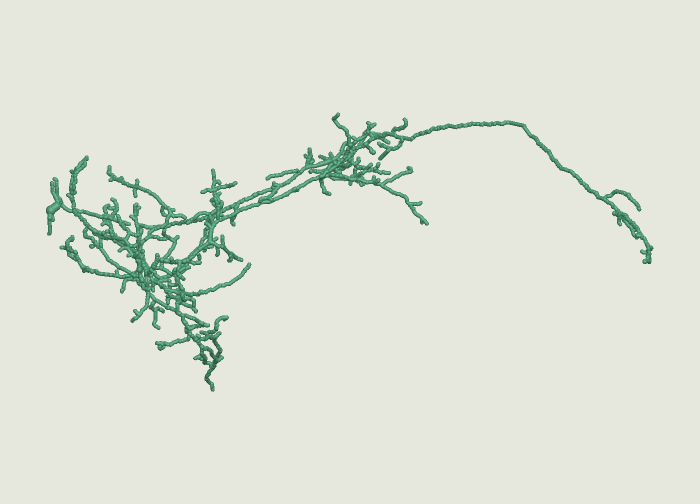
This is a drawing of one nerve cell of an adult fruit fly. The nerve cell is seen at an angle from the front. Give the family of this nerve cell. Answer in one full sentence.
Of family hemilineage VLPl2_medial is the nerve cell in these images.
